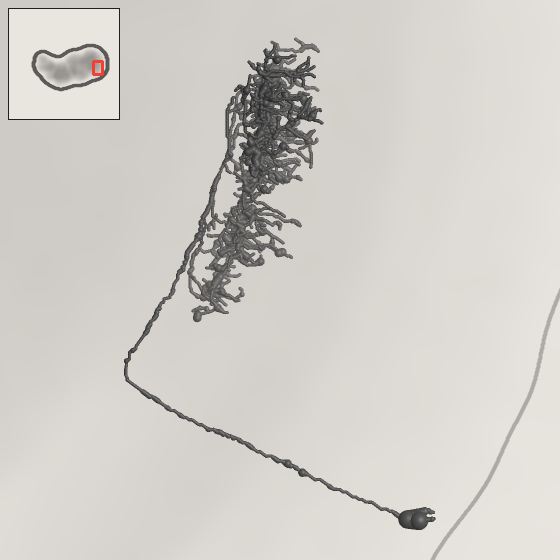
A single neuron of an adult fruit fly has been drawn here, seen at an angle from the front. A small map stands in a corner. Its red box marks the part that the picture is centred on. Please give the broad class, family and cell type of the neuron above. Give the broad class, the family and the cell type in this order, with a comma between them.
optic-lobe intrinsic neuron, Pm, Pm10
